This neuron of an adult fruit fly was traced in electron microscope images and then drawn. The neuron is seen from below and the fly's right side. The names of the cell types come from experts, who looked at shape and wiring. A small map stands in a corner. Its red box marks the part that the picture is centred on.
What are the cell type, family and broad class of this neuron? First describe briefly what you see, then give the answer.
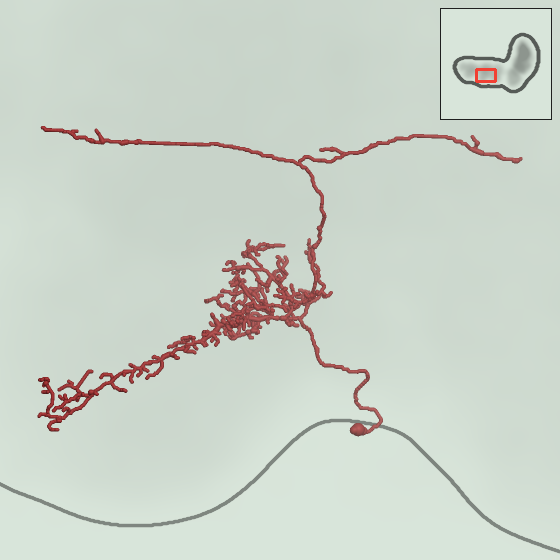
The picture shows dozens of branch ends. As drawn here it is wider than it is tall. Its cell type is IN10B033. The family is hemilineage 10B. It is a nerve-cord intrinsic neuron.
